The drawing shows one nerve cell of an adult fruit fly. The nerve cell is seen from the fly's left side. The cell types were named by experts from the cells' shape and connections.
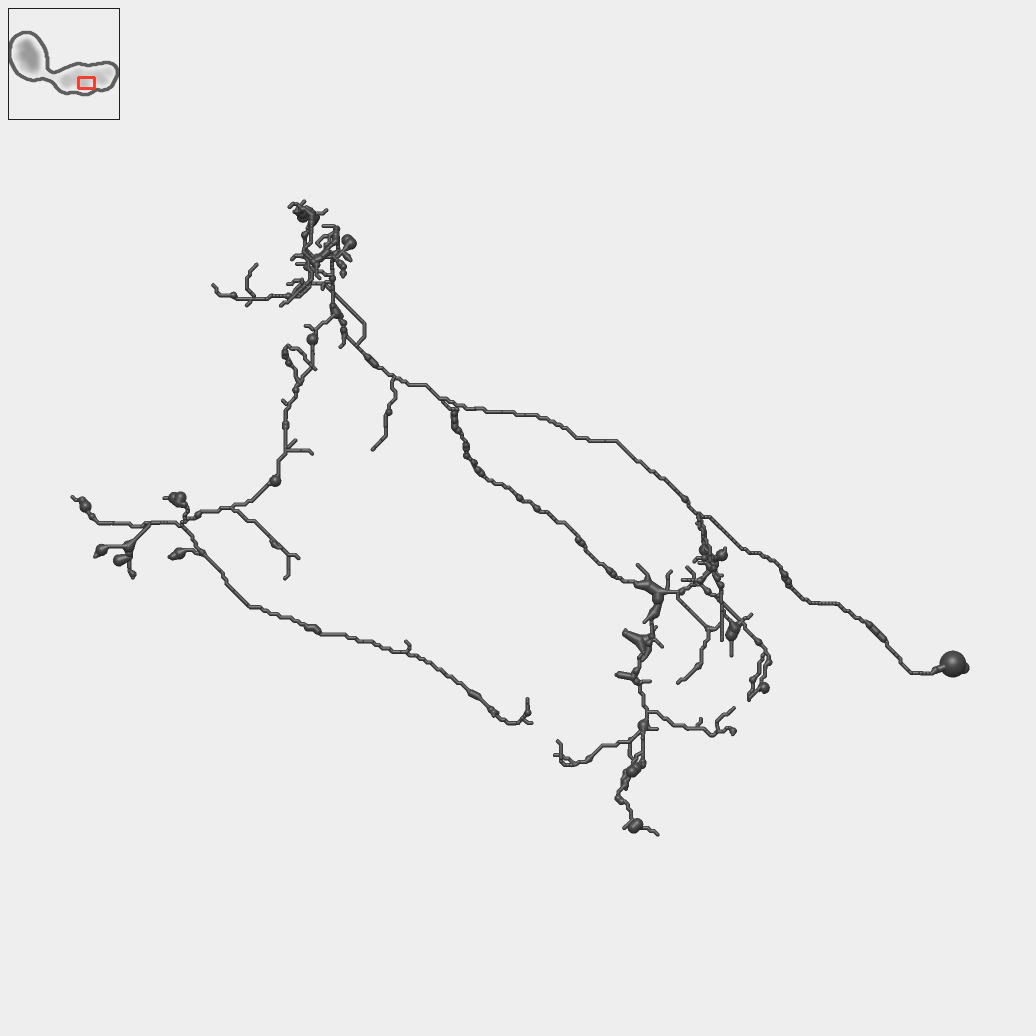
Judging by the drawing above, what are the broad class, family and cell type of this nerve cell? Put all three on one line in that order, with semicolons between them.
nerve-cord intrinsic neuron; hemilineage 21A; IN21A095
